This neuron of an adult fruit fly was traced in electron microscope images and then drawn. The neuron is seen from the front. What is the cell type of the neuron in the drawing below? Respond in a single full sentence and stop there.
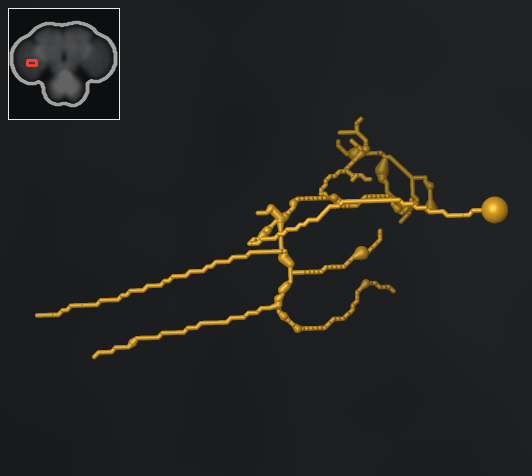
To this neuron applies the cell type name Mi15.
